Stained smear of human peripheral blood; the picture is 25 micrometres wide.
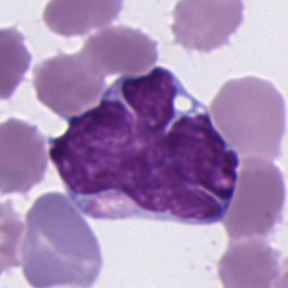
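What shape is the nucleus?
It's deeply cleft from its upper edge into several lobes.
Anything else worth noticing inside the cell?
One small, round, clear vacuole sits at the upper right between the lobes, and the cytoplasm shows no distinct granules.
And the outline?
Angular, moulded against the red cells around it.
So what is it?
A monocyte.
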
